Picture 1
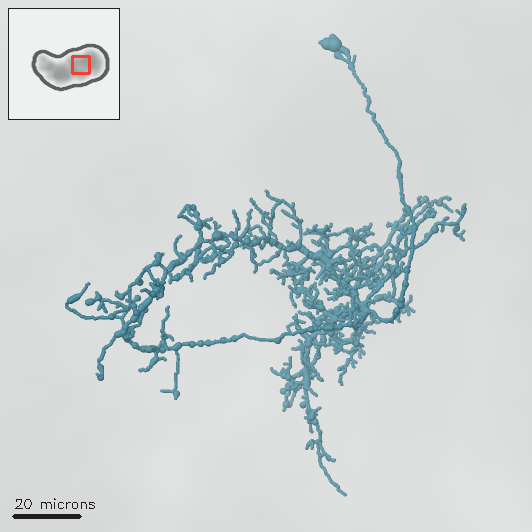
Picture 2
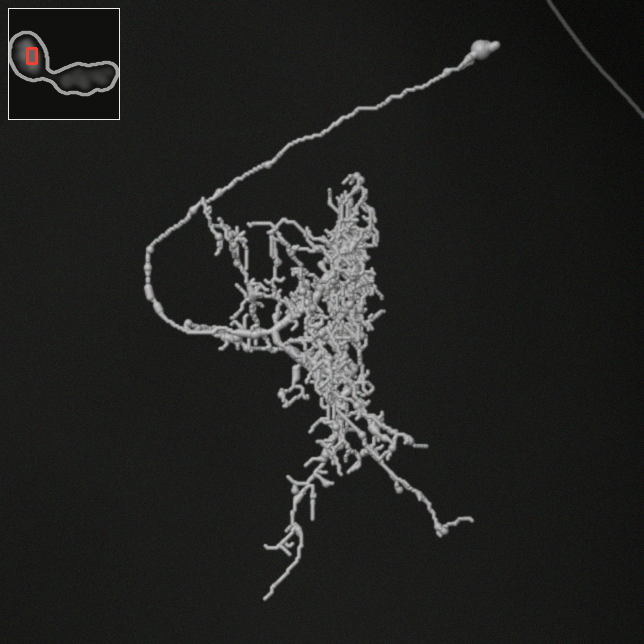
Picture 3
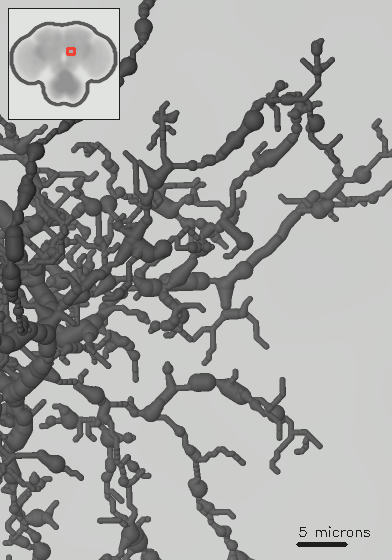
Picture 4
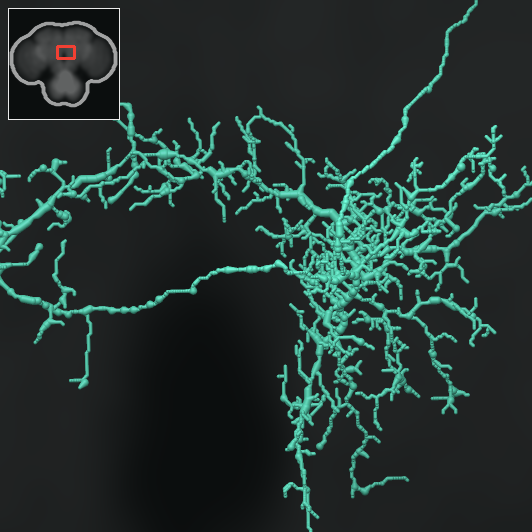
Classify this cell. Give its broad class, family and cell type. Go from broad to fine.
central-brain intrinsic neuron; hemilineage DM6_central1; PS200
